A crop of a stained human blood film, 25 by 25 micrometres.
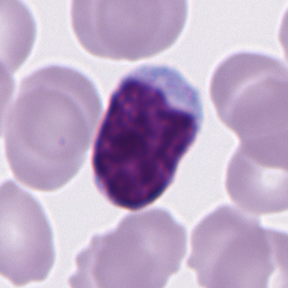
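Typical lymphocyte, the central cell in a stained smear of human peripheral blood. Its nucleus has an uneven upper edge, slightly notched where it meets the cytoplasm. The chromatin is dark purple and coarsely clumped, and no distinct nucleolus can be seen. The cytoplasm shows only fine, faint specks and no coarse granules.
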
